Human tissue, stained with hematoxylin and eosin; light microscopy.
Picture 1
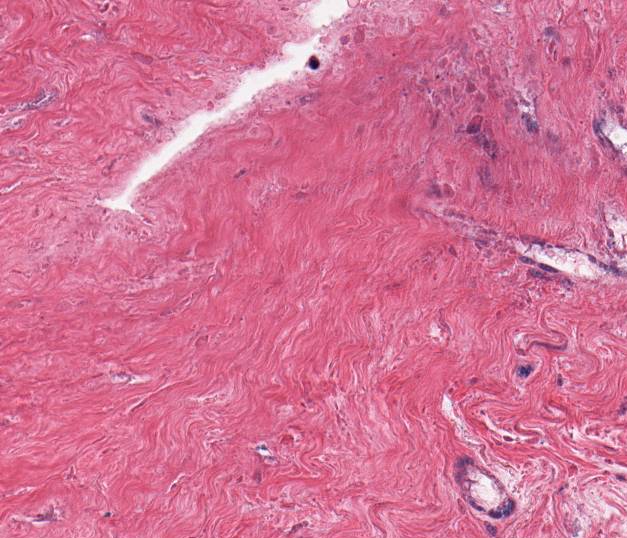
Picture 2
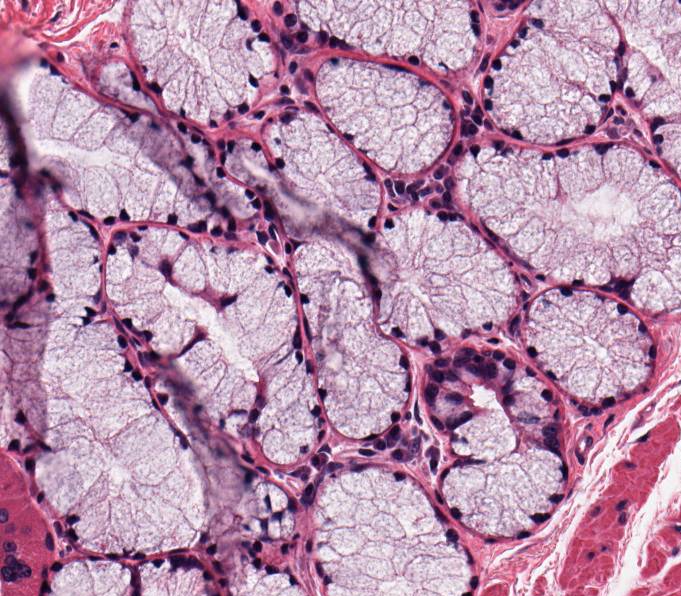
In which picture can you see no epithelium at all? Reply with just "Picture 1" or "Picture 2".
Picture 1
